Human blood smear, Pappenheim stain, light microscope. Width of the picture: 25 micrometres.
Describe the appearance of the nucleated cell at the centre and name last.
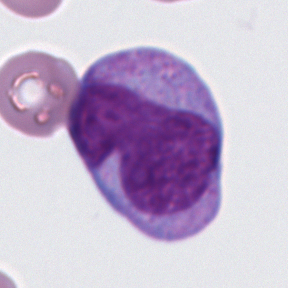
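This cell measures about 18 by 13 micrometres, with the nucleus filling about 60% of its area. The nucleus is folded, a deep cleft of pale cytoplasm entering from its lower left side, and its chromatin is fine and lacy rather than coarsely clumped. The broadest band of cytoplasm lies above the nucleus, and fine pinkish-purple granules are scattered through it. Name: atypical promyelocyte.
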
